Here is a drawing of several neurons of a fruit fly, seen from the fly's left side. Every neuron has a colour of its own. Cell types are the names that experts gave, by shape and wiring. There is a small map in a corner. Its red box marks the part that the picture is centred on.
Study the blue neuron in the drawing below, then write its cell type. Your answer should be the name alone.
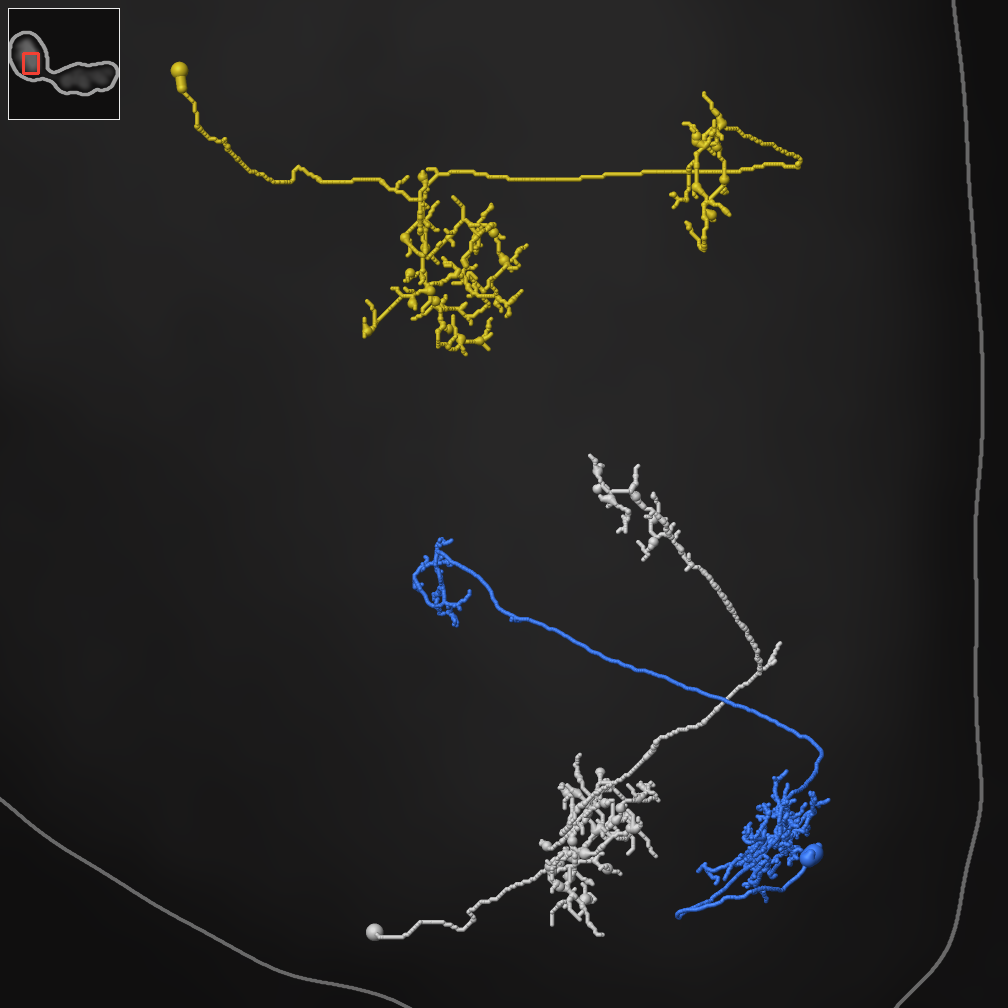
Tm5b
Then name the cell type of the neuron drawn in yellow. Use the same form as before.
Tm40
